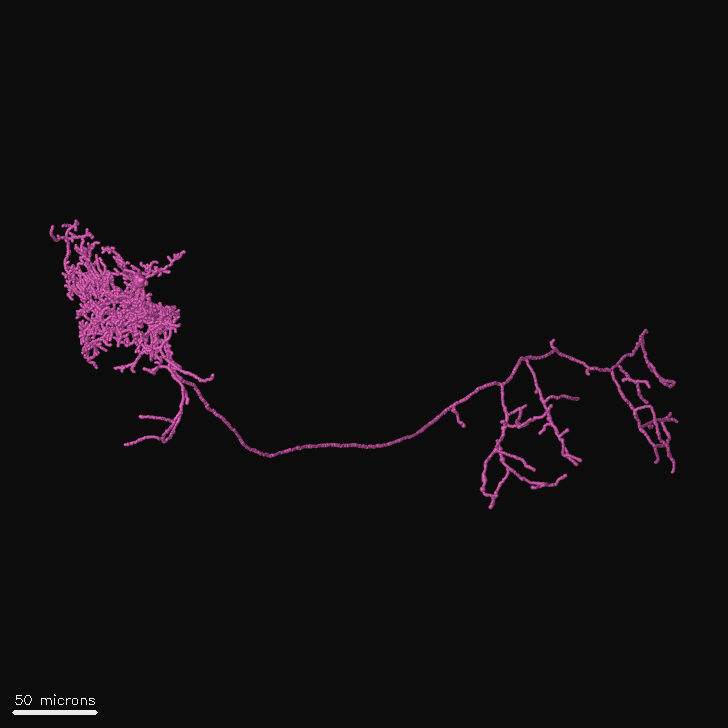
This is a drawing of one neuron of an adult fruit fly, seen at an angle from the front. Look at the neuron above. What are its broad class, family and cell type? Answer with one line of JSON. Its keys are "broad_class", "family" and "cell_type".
{"broad_class": "descending neuron", "family": "DNb", "cell_type": "DNb08"}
